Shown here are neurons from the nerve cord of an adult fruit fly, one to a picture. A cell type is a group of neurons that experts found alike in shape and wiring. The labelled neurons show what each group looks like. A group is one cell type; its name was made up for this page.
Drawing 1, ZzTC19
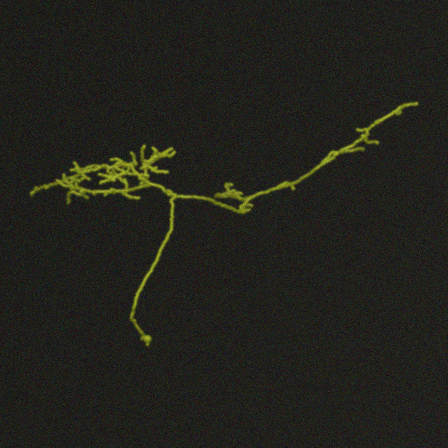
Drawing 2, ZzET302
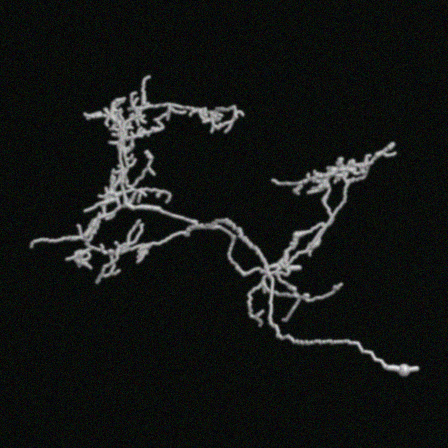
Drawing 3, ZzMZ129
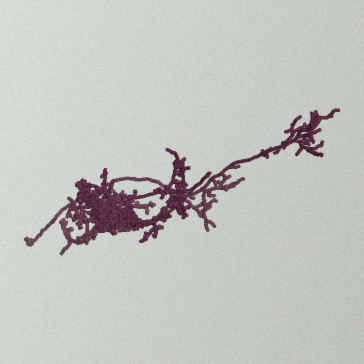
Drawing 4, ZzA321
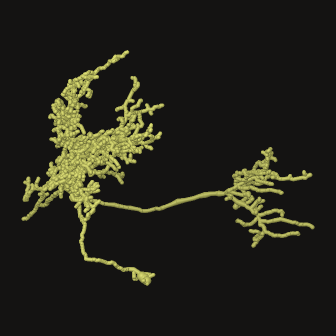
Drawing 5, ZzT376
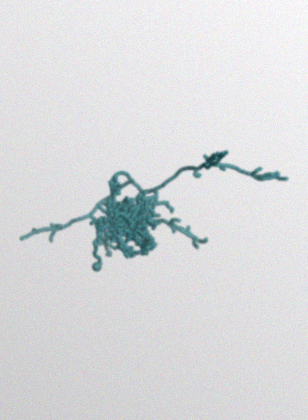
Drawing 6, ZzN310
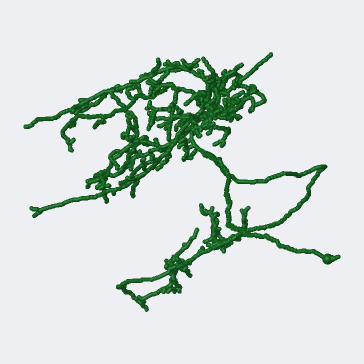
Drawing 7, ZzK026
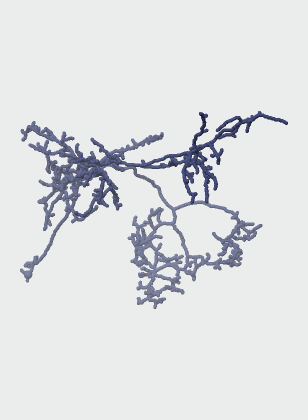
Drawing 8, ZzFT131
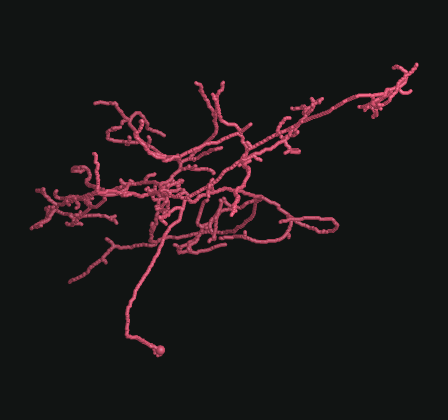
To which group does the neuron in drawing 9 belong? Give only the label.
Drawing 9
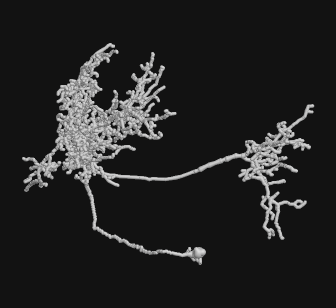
ZzA321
